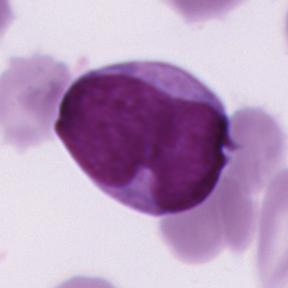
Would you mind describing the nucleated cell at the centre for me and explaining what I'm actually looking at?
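A deep notch in its lower edge gives the nucleus a kidney-like shape. The cytoplasm forms a narrow rim, widest as a crescent above the nucleus, and contains no vacuoles. A small pointed tag projects from the right edge of the cell. It is a myeloblast.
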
